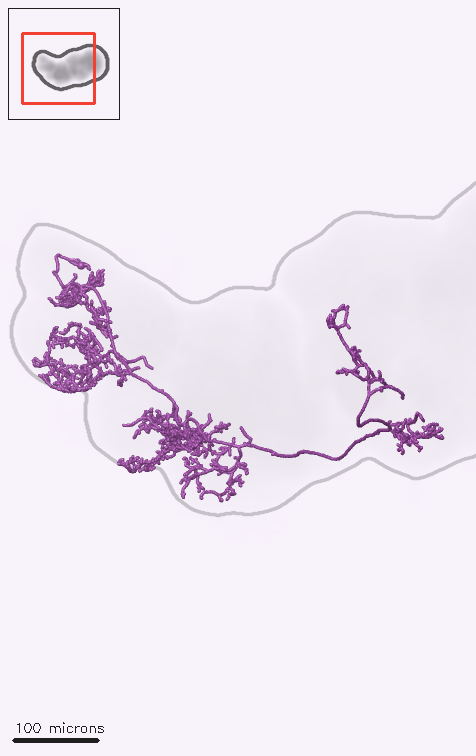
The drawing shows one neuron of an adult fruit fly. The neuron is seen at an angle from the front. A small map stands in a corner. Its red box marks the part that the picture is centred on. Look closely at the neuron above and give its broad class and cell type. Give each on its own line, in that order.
ascending neuron
ANXXX027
